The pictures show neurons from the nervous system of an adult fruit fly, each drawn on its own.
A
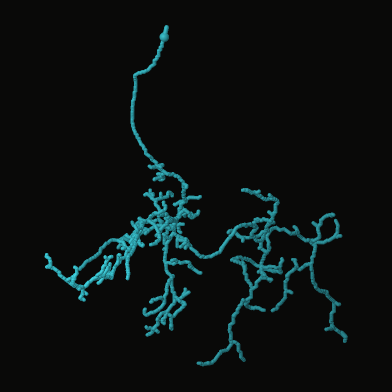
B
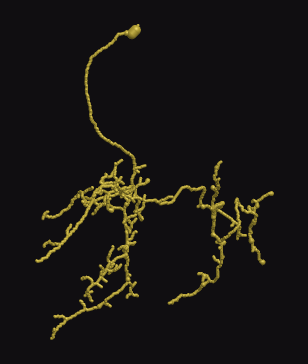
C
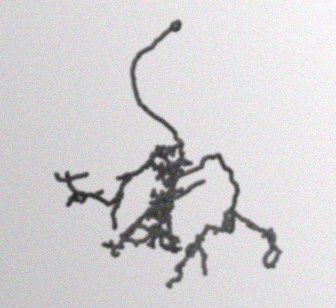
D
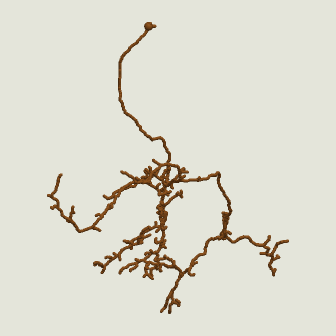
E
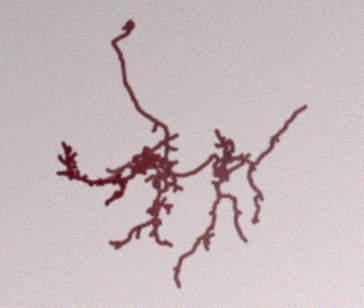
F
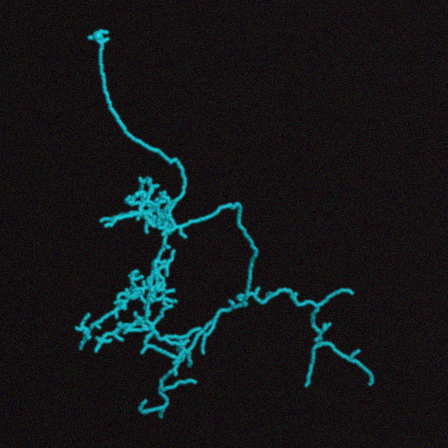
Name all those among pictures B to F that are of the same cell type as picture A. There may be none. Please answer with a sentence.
Picture B and picture E are of the same cell type.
